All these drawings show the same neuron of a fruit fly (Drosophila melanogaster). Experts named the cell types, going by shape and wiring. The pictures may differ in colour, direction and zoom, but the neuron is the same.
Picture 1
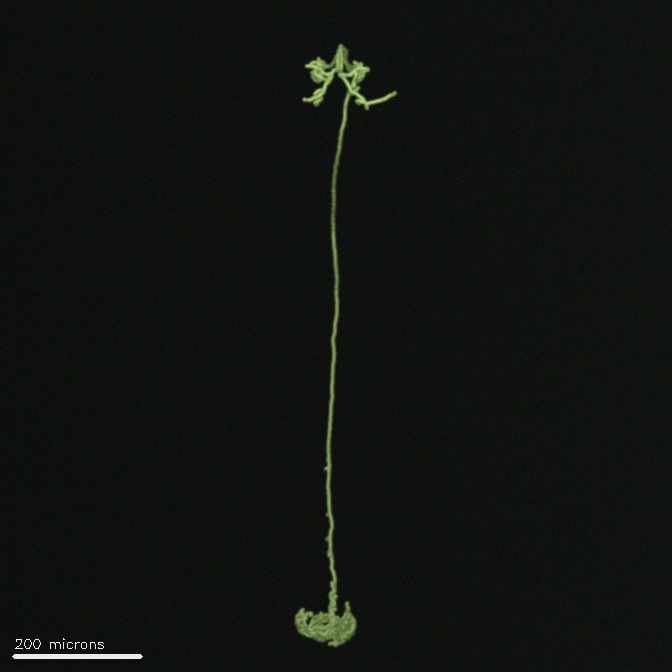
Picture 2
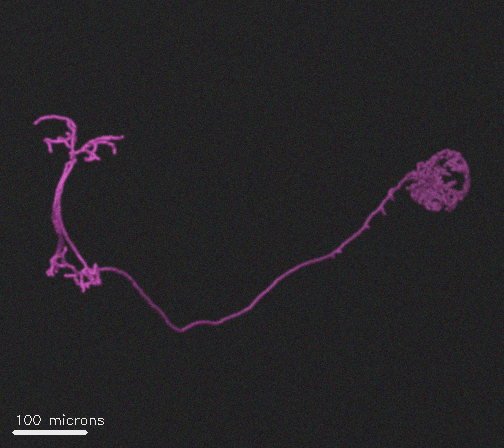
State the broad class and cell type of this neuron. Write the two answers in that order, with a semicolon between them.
ascending neuron; ANXXX150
